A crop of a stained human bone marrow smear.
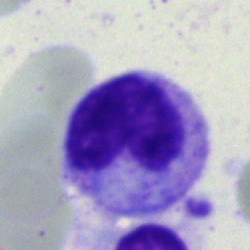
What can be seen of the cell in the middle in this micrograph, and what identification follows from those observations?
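Indented nucleus, notch pointing downward. No nucleolus visible. Cytoplasm pale lilac, without vacuoles. Band neutrophil.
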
